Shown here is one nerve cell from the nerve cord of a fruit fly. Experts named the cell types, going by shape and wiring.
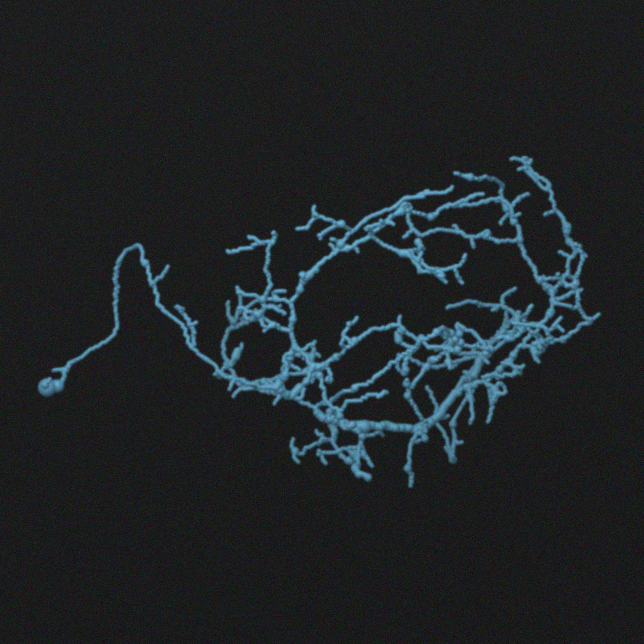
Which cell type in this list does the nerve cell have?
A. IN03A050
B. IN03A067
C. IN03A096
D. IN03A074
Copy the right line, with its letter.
B. IN03A067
